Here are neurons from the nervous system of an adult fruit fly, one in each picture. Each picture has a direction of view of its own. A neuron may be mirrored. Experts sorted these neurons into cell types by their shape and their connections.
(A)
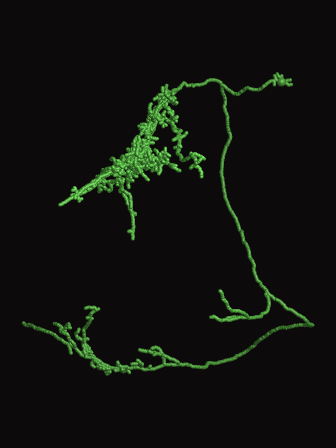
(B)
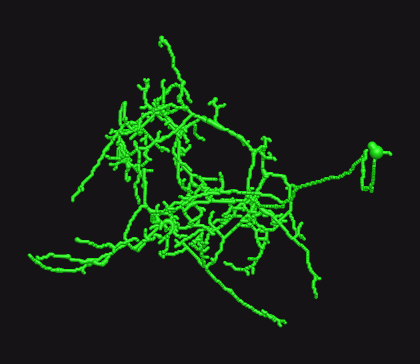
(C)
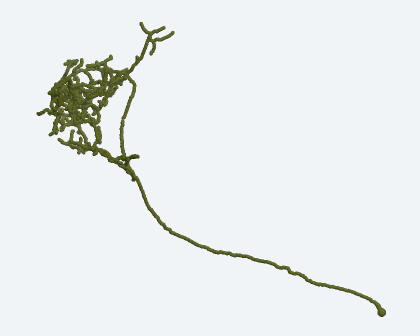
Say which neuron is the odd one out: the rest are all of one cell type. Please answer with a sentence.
Picture A shows a neuron of another cell type.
